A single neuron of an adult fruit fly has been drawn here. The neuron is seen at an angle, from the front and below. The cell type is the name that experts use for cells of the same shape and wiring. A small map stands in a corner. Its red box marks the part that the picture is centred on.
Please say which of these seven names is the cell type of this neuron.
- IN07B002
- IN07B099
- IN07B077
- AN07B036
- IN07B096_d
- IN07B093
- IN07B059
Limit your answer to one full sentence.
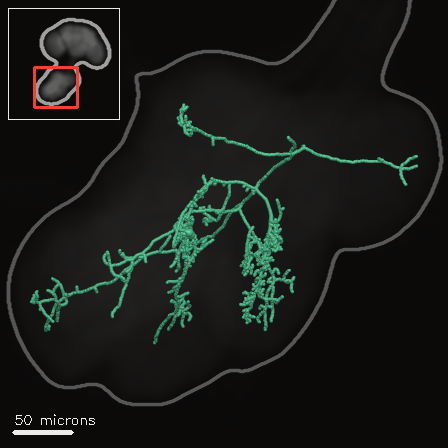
This neuron counts as a member of the cell type IN07B002.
